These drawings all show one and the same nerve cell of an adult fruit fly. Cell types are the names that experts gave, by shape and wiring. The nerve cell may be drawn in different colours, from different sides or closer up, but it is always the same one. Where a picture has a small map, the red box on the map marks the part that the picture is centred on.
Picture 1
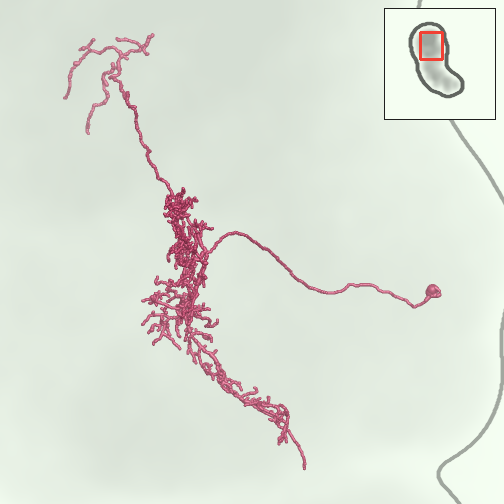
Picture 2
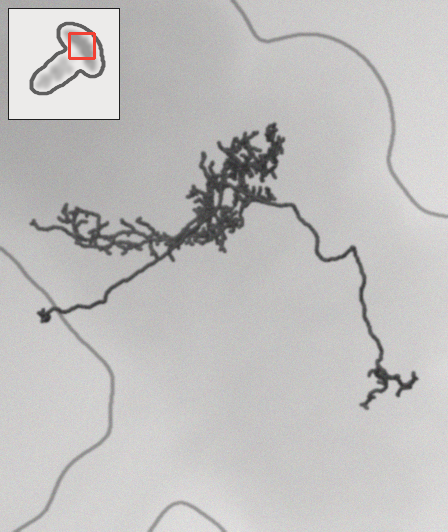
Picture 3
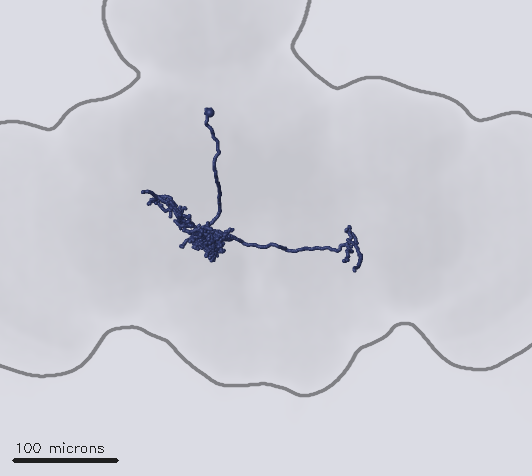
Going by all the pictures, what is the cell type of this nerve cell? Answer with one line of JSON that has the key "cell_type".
{"cell_type": "LAL194"}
